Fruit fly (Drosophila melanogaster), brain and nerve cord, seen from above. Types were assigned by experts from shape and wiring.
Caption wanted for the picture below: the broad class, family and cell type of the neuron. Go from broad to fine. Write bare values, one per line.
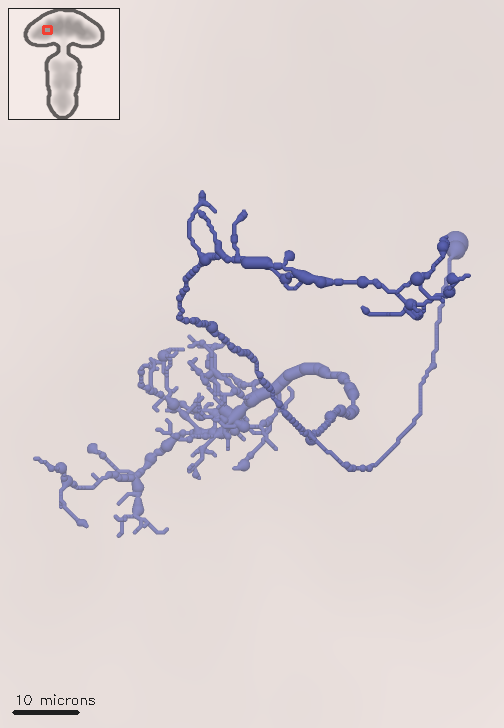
visual projection neuron
hemilineage VPNv2
LC16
